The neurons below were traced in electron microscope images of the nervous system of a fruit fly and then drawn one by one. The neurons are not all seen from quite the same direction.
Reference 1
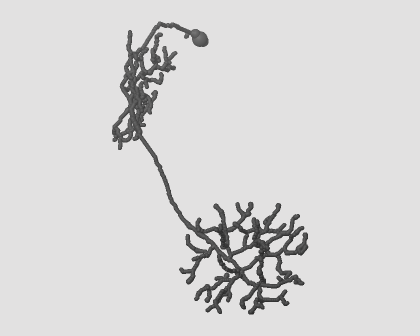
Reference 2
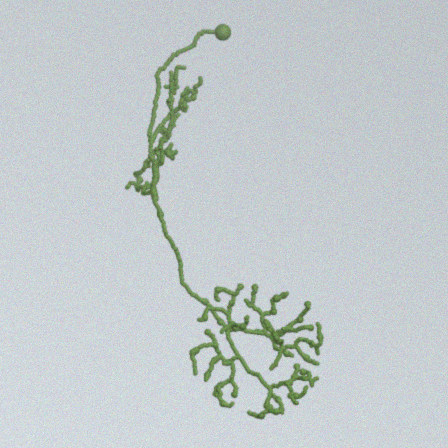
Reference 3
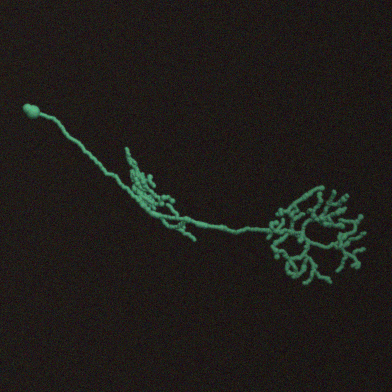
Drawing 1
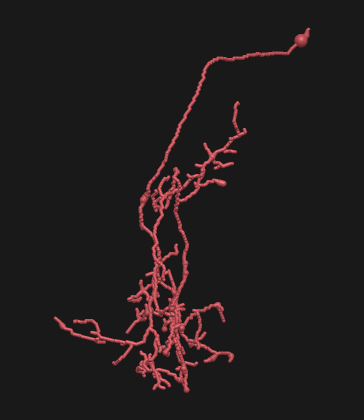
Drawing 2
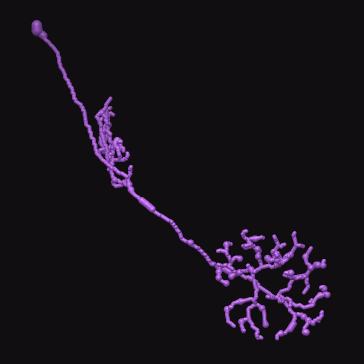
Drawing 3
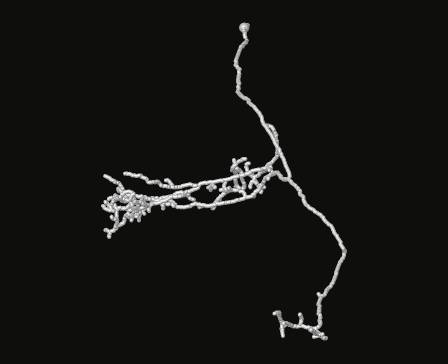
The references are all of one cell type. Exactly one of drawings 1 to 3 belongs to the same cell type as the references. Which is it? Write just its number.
2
